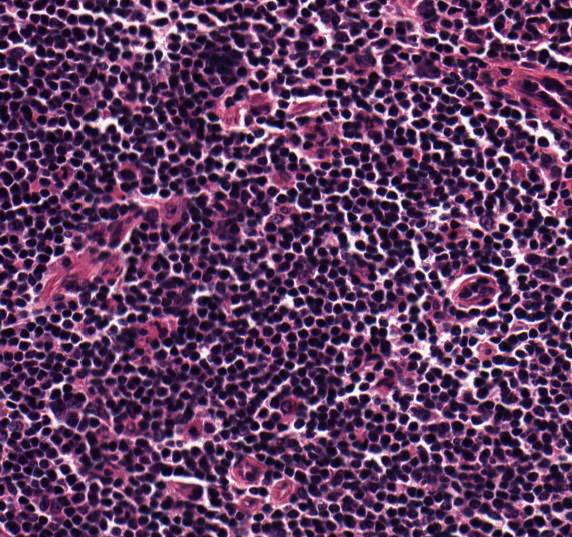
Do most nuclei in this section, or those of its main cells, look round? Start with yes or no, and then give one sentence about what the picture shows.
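Yes. Densely packed small round cells with dark nuclei fill almost the whole field.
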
